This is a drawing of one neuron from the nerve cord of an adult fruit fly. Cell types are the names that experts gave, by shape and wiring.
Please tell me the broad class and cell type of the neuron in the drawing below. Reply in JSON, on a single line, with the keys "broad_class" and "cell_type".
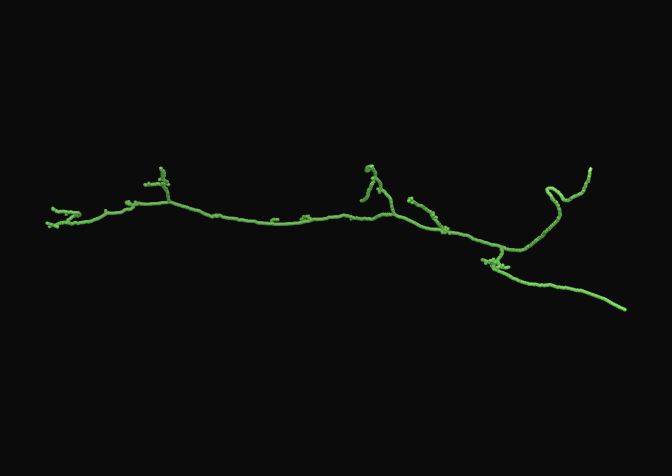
{"broad_class": "sensory neuron entering the nerve cord", "cell_type": "SNxx25"}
